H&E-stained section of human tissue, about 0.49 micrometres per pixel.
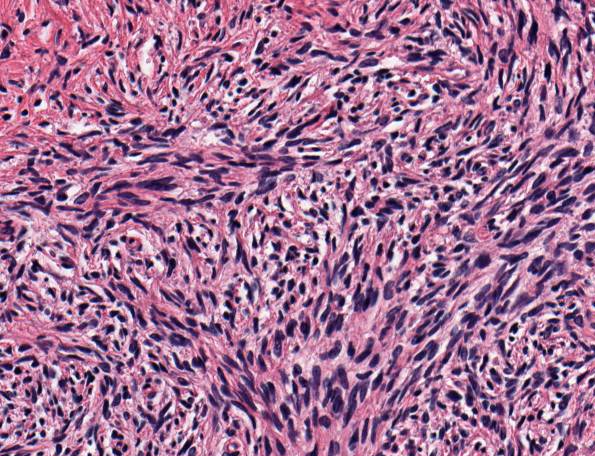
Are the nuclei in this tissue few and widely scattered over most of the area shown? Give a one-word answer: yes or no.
No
